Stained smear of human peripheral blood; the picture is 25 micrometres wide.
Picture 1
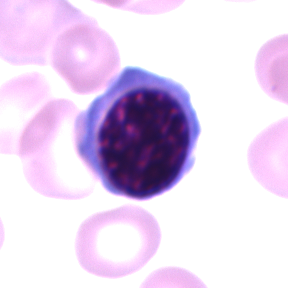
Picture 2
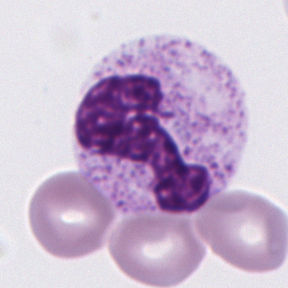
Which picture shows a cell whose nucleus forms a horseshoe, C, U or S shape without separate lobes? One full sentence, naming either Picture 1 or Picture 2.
The curved band nucleus without separate lobes is that of the cell in Picture 2.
